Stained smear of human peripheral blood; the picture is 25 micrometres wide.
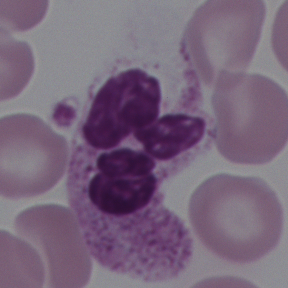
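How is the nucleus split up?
Into four separate lobes.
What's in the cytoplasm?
Fine pinkish-violet granules fill it, and no vacuoles are visible.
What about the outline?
Irregular rather than round.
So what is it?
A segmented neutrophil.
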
